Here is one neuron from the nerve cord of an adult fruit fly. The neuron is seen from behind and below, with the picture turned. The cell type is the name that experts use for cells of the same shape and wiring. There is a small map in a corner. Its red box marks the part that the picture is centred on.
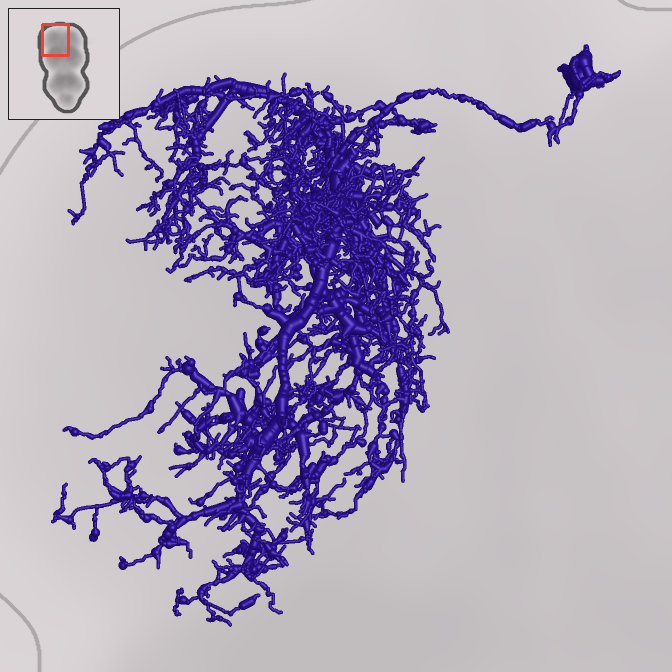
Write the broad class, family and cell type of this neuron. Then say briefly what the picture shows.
Its broad class is nerve-cord intrinsic neuron. The family is hemilineage 13B. The cell type is IN13B005. The picture shows more than a hundred branch ends. As drawn here it is about as wide as it is tall.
